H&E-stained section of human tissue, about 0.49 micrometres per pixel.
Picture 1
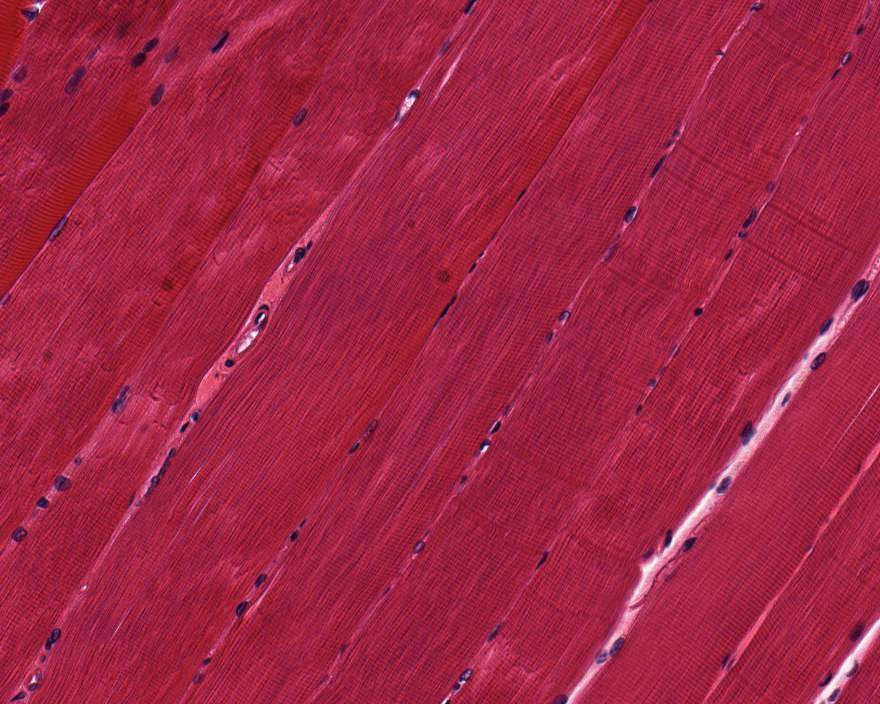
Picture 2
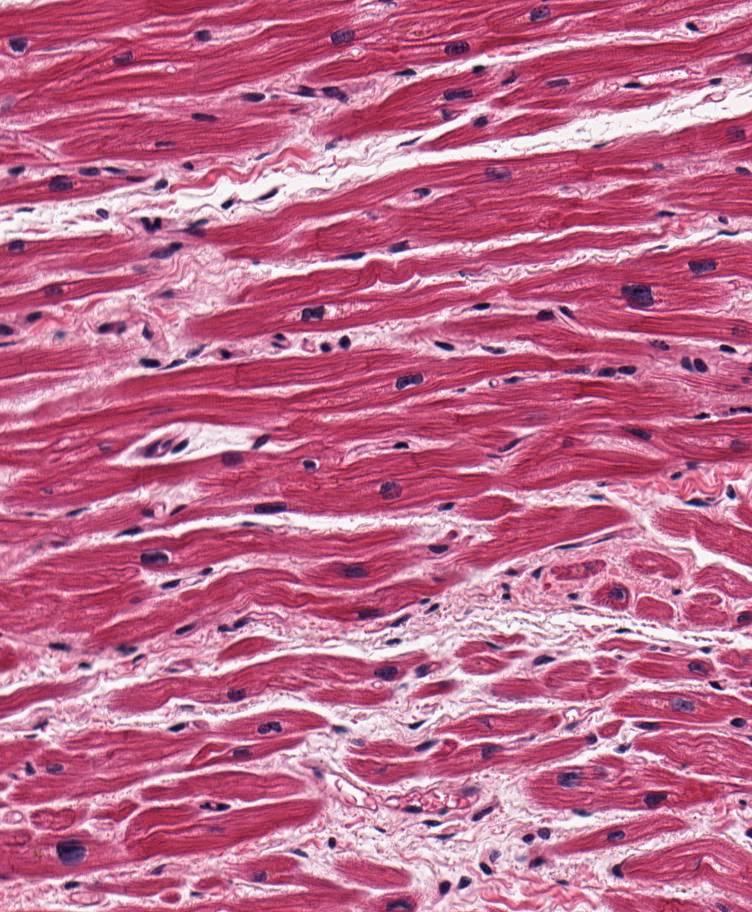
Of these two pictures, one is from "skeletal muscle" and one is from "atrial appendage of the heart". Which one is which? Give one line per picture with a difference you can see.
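Site of picture 1: skeletal muscle. The fibre nuclei lie at the edges of the fibres, not in their centres.
Site of picture 2: atrial appendage of the heart. The muscle fibre nuclei lie singly in the centre of the fibres.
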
